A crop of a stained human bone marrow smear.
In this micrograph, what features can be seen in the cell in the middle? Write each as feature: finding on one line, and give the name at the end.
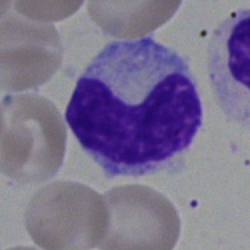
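Nucleus: kidney-shaped, deep notch facing upward
Nucleoli: none seen
Cytoplasm: pale greyish blue
Vacuoles: none in cytoplasm
Name: band neutrophil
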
